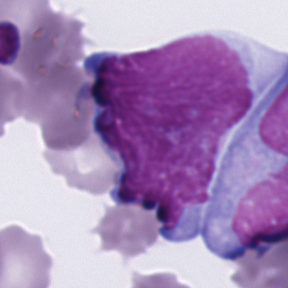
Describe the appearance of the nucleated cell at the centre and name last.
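What you can see of the cytoplasm is pale blue, and there are no granules in it. The chromatin has a fine, streaky texture rather than coarse dark clumps. Along the left and lower edges of the nucleus runs a lining of small dark purple knobs. So that's a myeloblast.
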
